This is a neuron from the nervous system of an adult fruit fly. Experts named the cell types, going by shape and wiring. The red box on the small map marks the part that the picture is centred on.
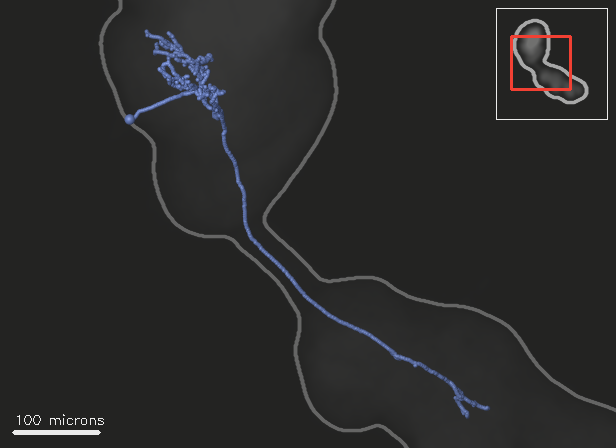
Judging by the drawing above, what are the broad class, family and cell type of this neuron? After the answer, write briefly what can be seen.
Its broad class is descending neuron. Its family is hemilineage MX3. It is of cell type DNg106. The cell body is at the upper left of the picture. By the scale bar it is about 450 microns tall in this view.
